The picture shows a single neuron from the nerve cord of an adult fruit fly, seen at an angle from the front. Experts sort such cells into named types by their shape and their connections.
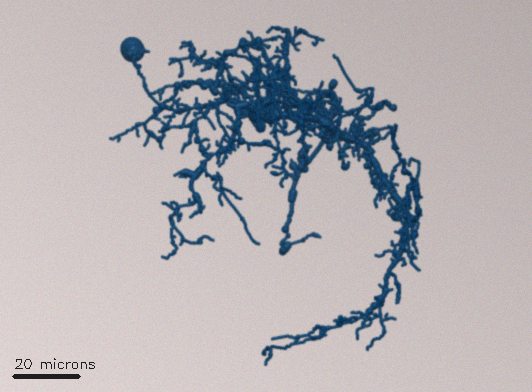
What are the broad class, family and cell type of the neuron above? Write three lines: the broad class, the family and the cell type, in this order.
nerve-cord intrinsic neuron
hemilineage 03A
IN03A025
